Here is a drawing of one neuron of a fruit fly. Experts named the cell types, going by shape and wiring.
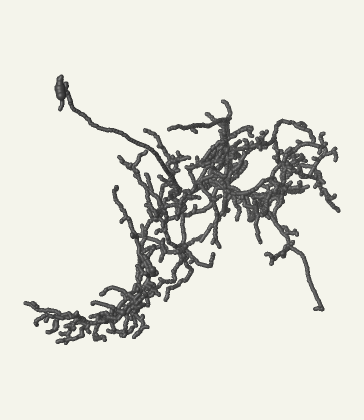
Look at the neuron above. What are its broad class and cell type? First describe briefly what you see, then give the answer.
Its cell body lies at the upper left of the picture. The picture shows dozens of branch ends. Its broad class is central-brain intrinsic neuron. Its cell type is CL288.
